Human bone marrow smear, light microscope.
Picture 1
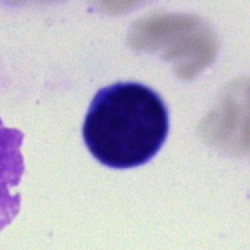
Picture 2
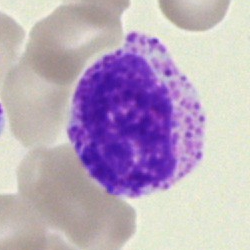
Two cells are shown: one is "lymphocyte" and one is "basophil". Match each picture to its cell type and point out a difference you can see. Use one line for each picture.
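Picture 1: lymphocyte. No granules are seen in the cell.
Picture 2: basophil. The cytoplasm is dotted with many purple granules.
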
